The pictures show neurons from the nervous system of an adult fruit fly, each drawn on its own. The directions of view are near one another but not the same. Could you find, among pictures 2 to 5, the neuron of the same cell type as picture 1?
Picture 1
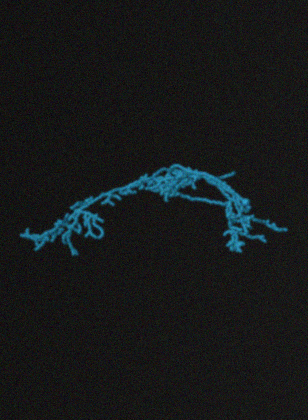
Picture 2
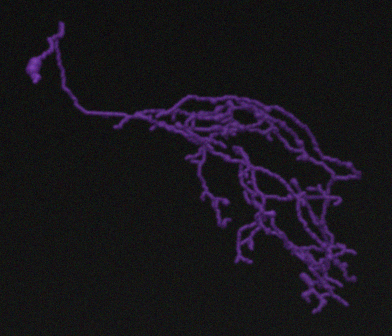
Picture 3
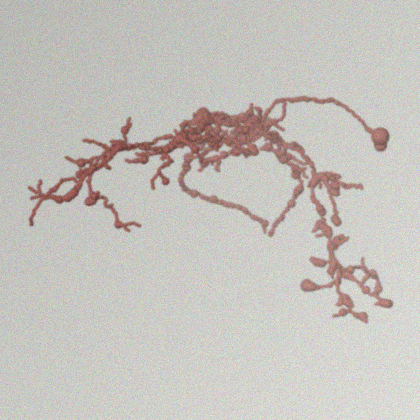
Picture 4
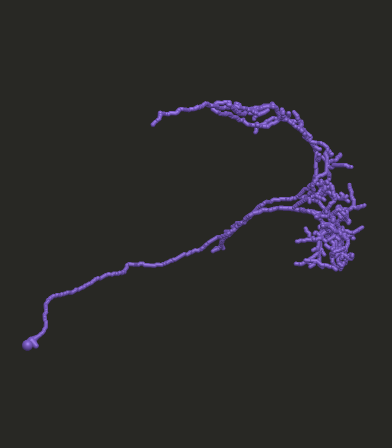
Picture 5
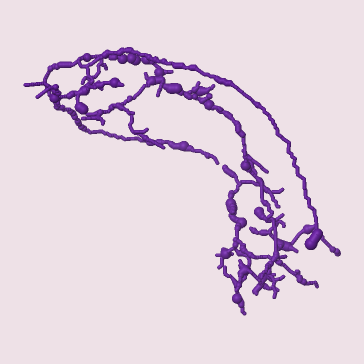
3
